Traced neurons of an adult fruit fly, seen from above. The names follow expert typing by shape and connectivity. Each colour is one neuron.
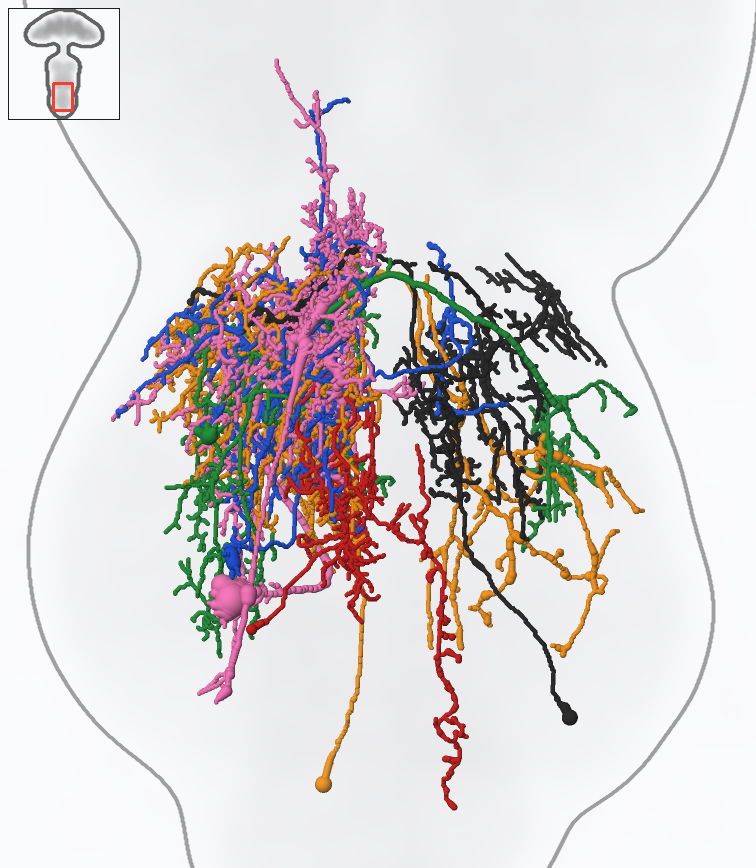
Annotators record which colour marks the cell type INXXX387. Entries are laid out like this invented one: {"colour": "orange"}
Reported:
{"colour": "black"}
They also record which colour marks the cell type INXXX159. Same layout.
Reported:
{"colour": "blue"}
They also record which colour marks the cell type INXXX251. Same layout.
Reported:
{"colour": "green"}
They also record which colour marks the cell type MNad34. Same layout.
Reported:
{"colour": "pink"}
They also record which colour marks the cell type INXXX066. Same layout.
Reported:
{"colour": "orange"}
